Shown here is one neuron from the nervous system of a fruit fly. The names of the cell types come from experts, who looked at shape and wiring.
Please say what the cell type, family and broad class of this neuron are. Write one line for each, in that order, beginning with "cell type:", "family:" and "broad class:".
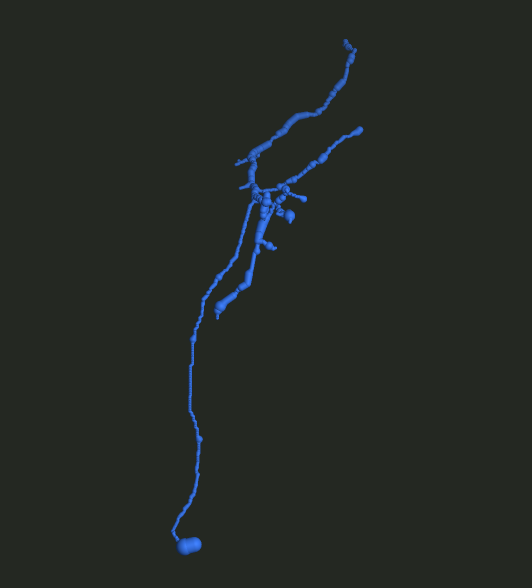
cell type: IN03B086_d
family: hemilineage 03B
broad class: nerve-cord intrinsic neuron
